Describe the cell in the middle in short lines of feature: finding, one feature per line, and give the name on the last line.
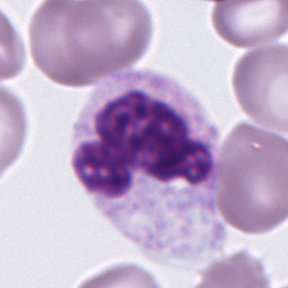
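Outline: oval, I'd say, with a smooth edge
Nucleus: sits in the upper half of the cell
Cytoplasm: abundant, pale pinkish-lilac, mostly below the nucleus
Granules: fine, pink-violet, scattered throughout the cytoplasm
Name: segmented neutrophil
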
